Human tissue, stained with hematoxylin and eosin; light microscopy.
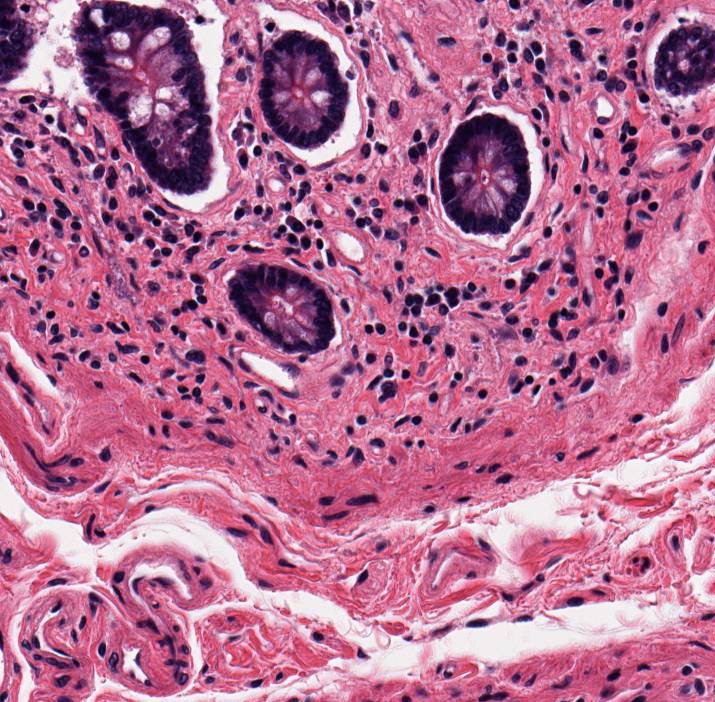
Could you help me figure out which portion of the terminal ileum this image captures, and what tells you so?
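Intestinal crypt fills the upper half, above a fibrous band and a looser bottom layer. Cut across, the glands form separate round to oval profiles of columnar cells with basally crowded dark nuclei and scattered goblet cells with pale mucin vacuoles.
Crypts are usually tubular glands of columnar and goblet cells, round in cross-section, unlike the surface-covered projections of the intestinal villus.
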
